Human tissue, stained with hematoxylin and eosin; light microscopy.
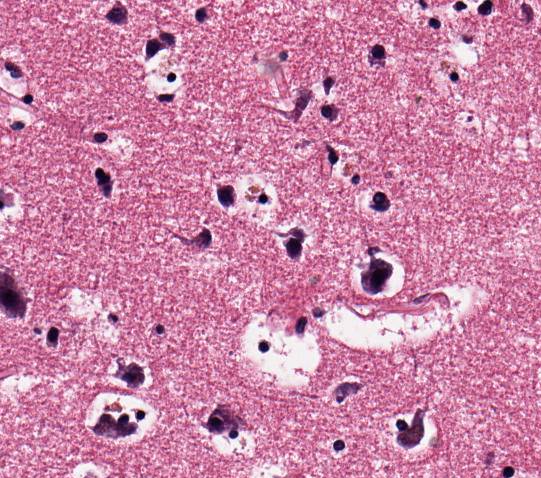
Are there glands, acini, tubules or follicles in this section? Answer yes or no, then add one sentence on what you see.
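No. No epithelium or glands are present anywhere in the field.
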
